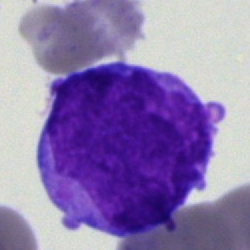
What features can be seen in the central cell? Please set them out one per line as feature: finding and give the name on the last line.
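Outline: roughly round, I'd say.
Chromatin: deep purple, mottled and patchy in texture.
Granules: none I can make out as distinct in the cytoplasm.
Edges: small rounded blebs jutting out at the right and lower margins.
Name: blast.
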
